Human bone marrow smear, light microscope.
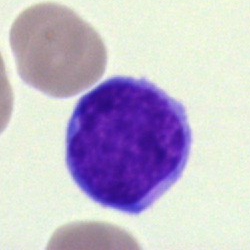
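Lymphocyte: the central cell in this stained bone marrow smear. Its outline is roughly round, and the nucleus occupies nearly the entire cell. Cytoplasm appears only as a thin rim, mostly at the lower right edge, and contains no visible granules.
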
